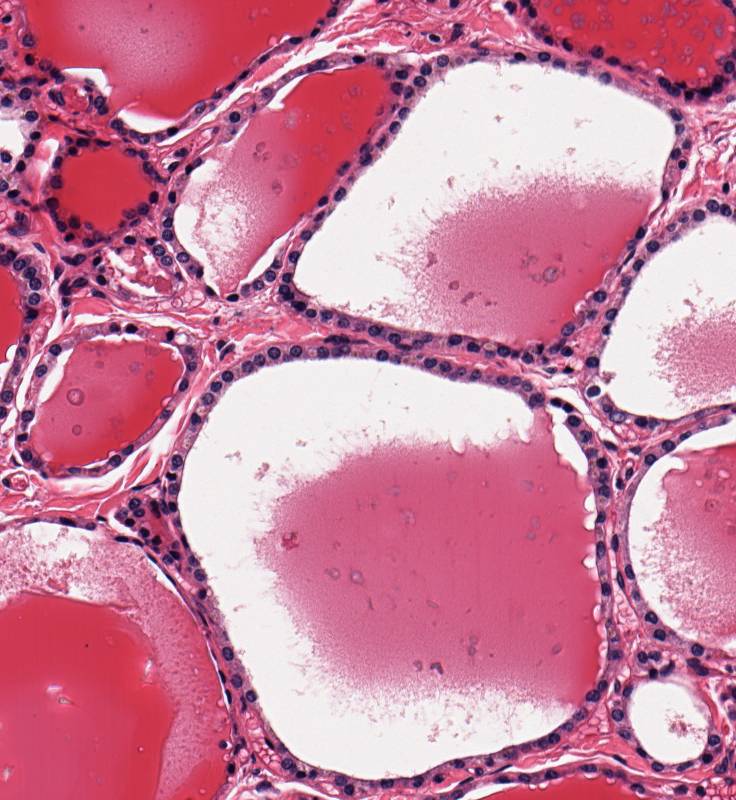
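Thyroid, haematoxylin and eosin stain. Closed, rounded follicles of varying size fill the field, the largest lying in the centre and upper centre. A single layer of flattened to low cuboidal epithelial cells lines each follicle; their small, round, dark-staining nuclei are evenly spaced and do not overlap. Only thin strands of pink fibrous stroma with few cells separate neighbouring follicles.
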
